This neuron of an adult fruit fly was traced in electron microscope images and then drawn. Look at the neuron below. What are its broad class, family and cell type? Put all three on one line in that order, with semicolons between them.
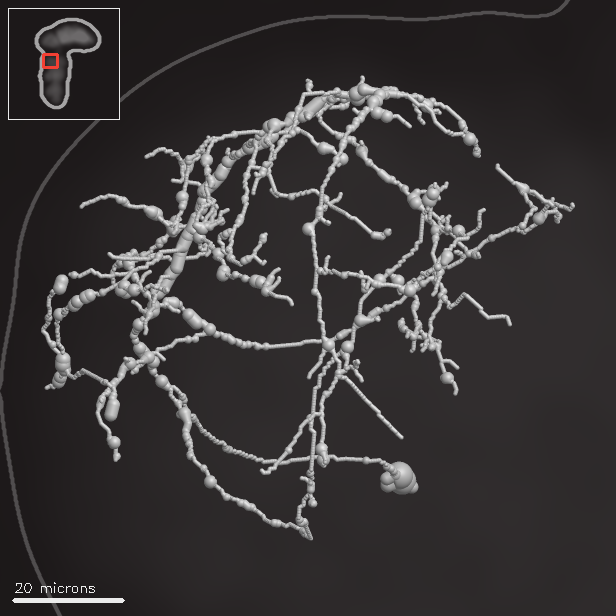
nerve-cord intrinsic neuron; hemilineage 04B; IN04B091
